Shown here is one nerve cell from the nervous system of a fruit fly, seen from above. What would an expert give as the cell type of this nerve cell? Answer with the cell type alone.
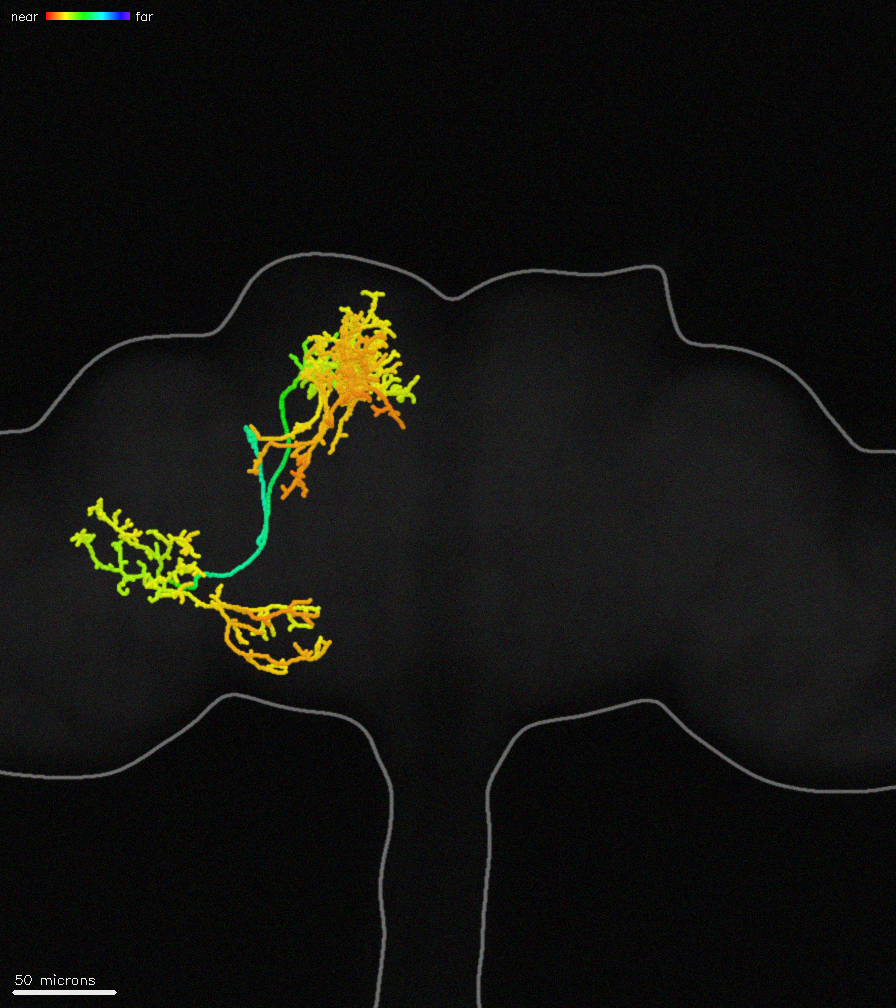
LHCENT5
